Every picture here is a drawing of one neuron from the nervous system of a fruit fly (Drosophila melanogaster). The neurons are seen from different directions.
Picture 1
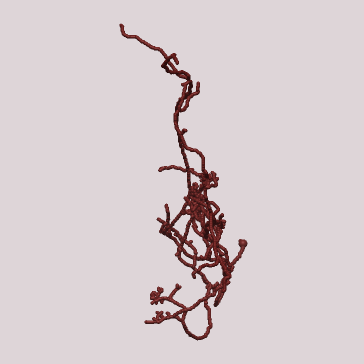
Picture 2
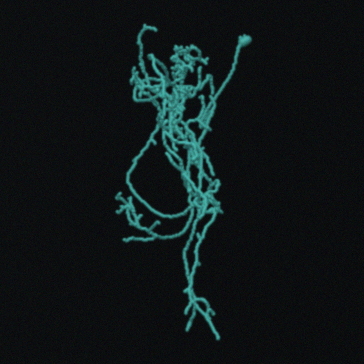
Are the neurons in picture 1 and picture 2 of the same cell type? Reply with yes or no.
yes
